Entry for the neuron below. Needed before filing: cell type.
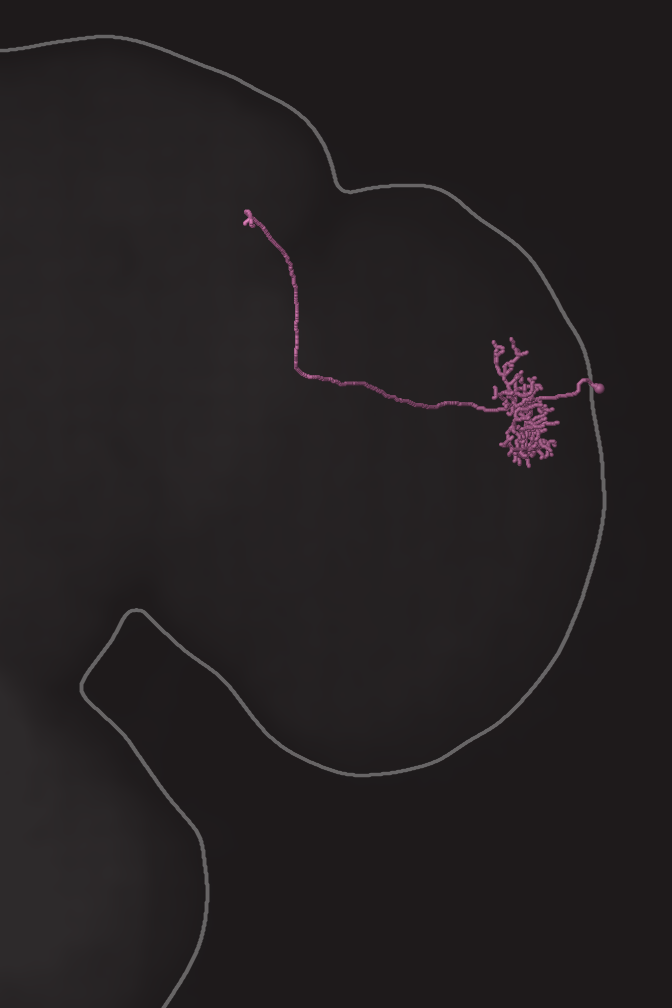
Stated: MeTu3c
